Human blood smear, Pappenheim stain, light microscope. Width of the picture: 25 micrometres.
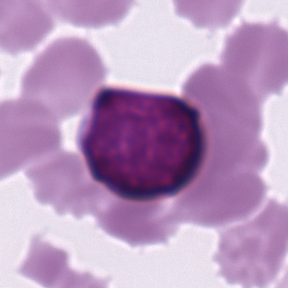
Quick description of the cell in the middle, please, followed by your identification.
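The nucleus occupies nearly the whole cell. Cytoplasm is scant, forming no more than a thin rim around the nucleus. No distinct nucleoli are visible within the nucleus. The cell outline is slightly angular at the upper right. The cell is a myeloblast.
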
